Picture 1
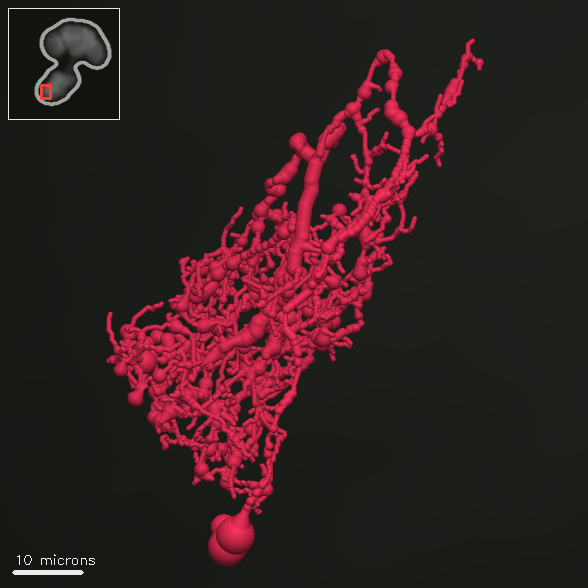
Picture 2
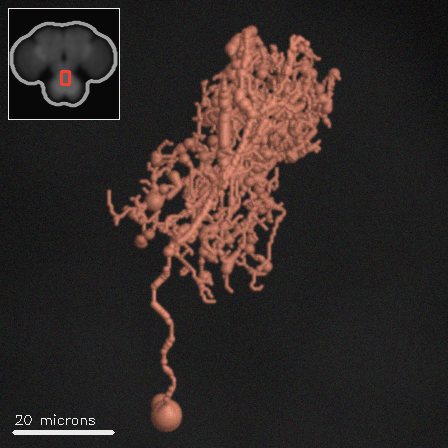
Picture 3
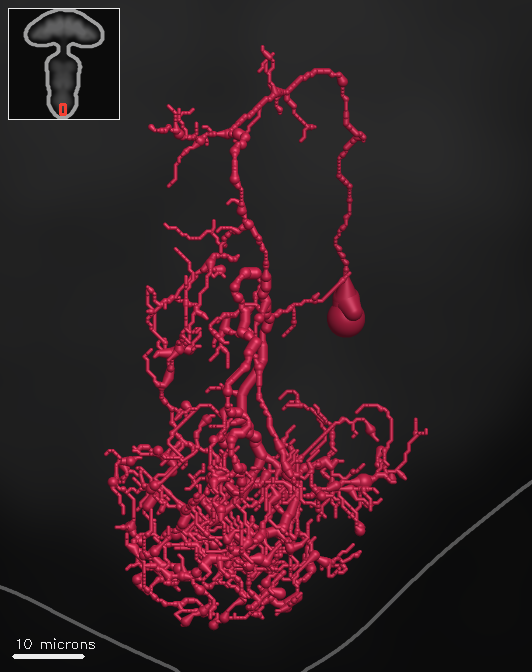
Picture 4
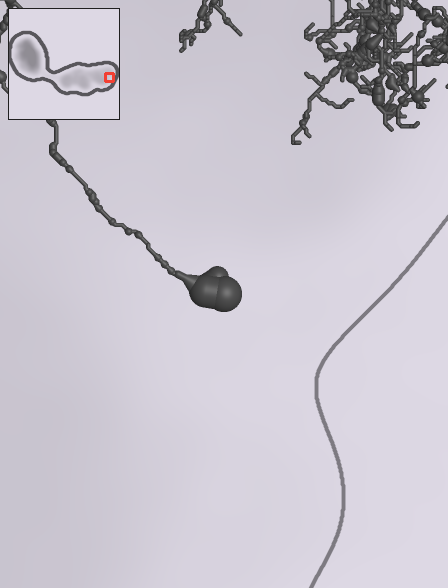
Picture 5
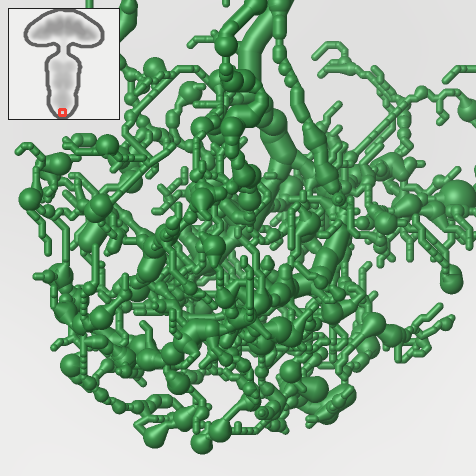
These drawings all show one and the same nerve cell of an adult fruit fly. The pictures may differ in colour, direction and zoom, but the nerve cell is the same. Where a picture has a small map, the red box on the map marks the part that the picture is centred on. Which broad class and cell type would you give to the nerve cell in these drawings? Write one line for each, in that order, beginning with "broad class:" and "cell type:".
broad class: nerve-cord intrinsic neuron
cell type: INXXX239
